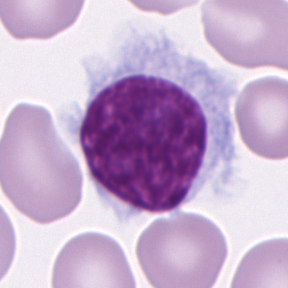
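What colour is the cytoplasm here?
Pale, a faint blue, and it holds no visible granules.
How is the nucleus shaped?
It's a single mass, with no lobes or indentations and no distinct nucleolus.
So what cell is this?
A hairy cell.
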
